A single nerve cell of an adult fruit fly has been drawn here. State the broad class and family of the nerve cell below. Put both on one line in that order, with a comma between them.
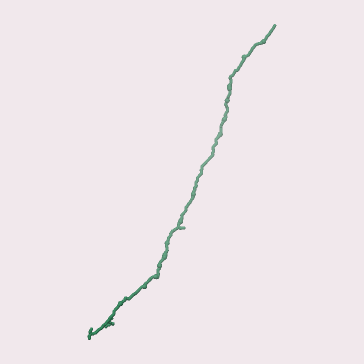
sensory neuron entering the brain, class mechanosensory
